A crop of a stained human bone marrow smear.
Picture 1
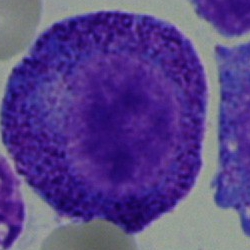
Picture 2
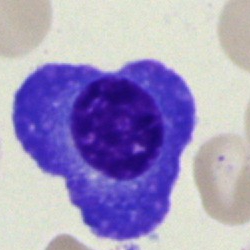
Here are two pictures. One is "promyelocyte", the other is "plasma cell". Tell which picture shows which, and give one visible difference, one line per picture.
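Picture 1 – promyelocyte. Coarse, dark purple granules pack the cytoplasm densely.
Picture 2 – plasma cell. The cytoplasm shows no distinct coloured granules.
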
